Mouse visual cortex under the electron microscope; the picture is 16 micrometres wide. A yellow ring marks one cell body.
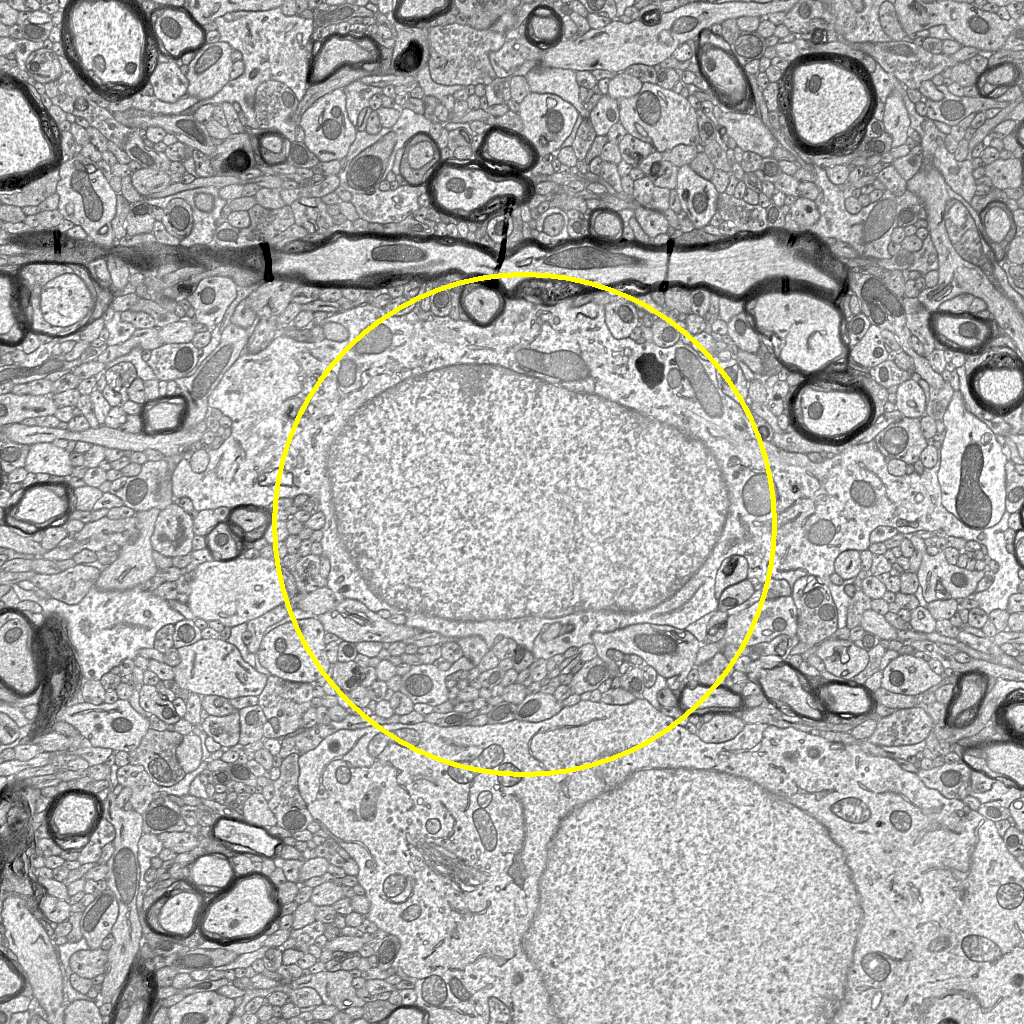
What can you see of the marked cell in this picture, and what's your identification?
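A smooth oval nucleus, longer side to side than top to bottom, has no deep infoldings in its envelope. Pale, finely scattered chromatin lacks a thick dark band along the envelope. No stacks of rough endoplasmic reticulum appear in the cytoplasm. This cell is an astrocyte.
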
